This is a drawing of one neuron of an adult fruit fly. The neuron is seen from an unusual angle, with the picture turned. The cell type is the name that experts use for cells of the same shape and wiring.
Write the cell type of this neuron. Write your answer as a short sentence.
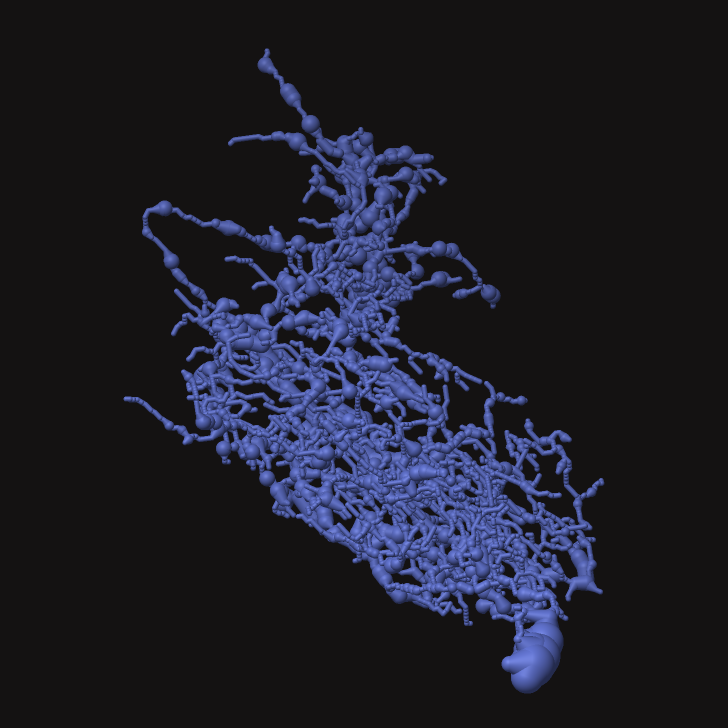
The cell type is GNG125.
